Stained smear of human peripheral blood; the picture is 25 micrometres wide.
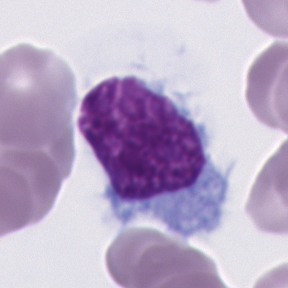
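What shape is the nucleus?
A single oval mass of about 12 by 9 micrometres, with a slightly angular outline and no lobes.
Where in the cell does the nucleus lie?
Toward the upper left, so most of the pale greyish blue cytoplasm is on the lower right.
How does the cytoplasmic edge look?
Ragged, with fine hair-like projections.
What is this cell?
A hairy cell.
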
